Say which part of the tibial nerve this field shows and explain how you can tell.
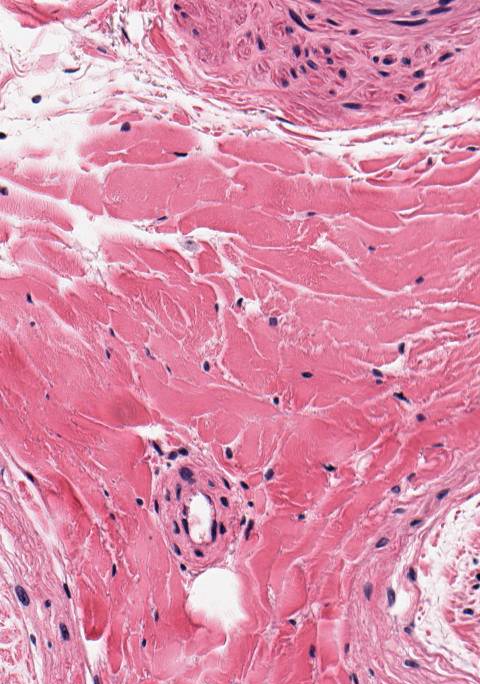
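Epineurium, by the look of it. Most of the field is closely set, strongly eosinophilic fibres.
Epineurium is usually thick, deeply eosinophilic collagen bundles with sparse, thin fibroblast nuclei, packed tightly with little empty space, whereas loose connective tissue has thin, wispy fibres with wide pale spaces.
The nuclei here are indeed sparse, small and dark, oval to elongated. And near the bottom centre sits a small vessel, its small round lumen ringed by several dark nuclei.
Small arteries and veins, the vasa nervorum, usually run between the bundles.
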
